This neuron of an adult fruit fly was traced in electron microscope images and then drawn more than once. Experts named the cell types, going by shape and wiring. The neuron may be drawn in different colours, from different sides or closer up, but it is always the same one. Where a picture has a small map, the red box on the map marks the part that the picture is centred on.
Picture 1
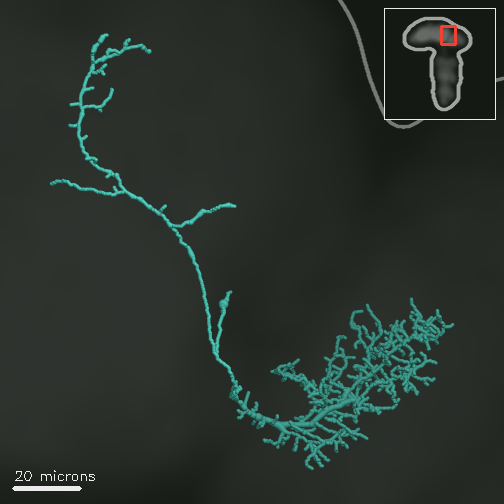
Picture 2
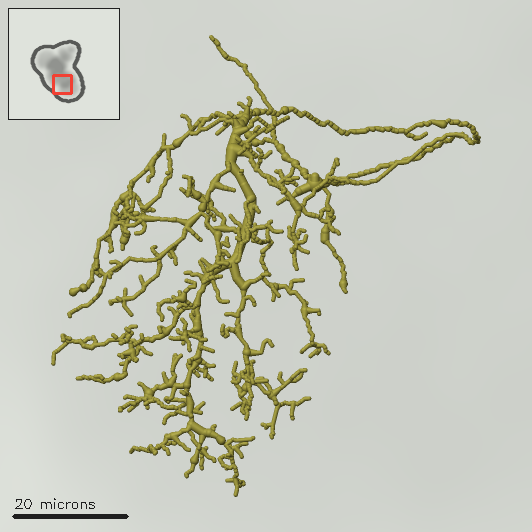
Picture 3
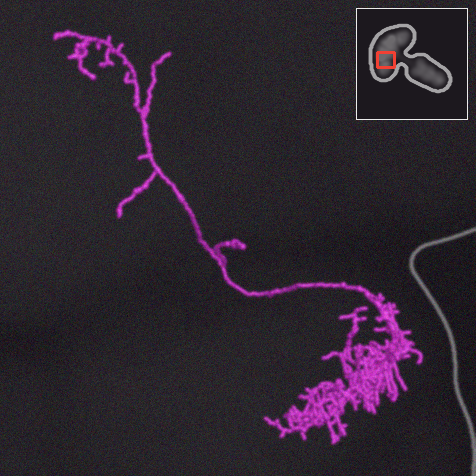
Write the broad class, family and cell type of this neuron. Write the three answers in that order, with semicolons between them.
visual projection neuron; LC; LC31a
